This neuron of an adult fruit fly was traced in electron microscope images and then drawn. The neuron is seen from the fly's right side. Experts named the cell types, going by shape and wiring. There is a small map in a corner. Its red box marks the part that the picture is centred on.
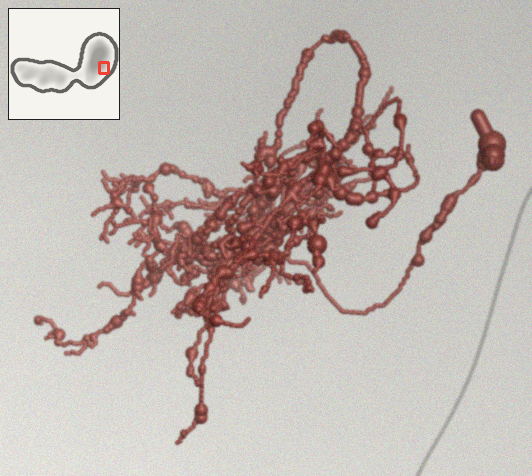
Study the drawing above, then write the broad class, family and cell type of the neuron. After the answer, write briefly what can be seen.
Its broad class is central-brain intrinsic neuron. Its family is hemilineage TRdm. The cell type is GNG055. The picture shows dozens of branch ends. As drawn here it is about as wide as it is tall.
